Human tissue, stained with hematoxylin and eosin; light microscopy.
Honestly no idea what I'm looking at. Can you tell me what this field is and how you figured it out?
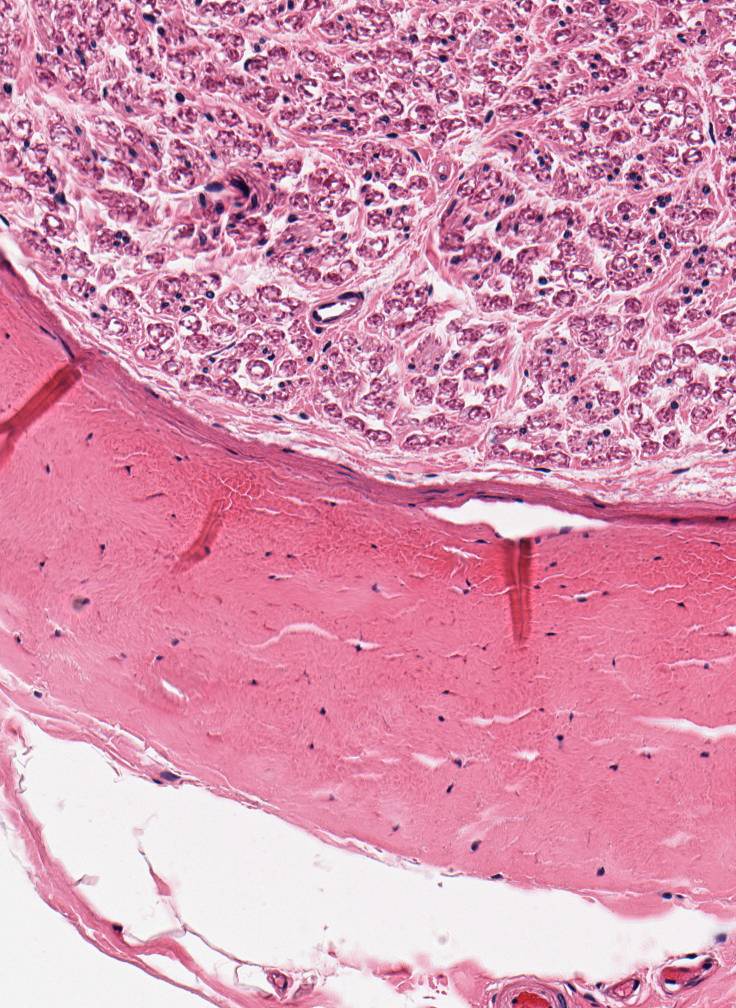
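The rounded bundle filling the upper half of the field is a nerve fascicle, its fibres cut in cross section. A dense pink collagen band curves beneath it. Its fibres are small round profiles in clusters parted by delicate pale septa, with fairly sparse small dark oval nuclei. Along the lower curved edge runs a thin layer of flattened cells with elongated nuclei.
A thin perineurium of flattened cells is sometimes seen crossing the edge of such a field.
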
